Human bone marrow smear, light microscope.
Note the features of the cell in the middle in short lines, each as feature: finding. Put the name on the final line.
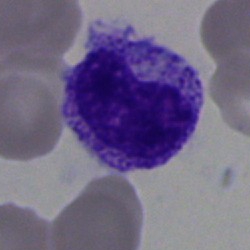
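Outline: roughly round, slightly irregular border
Nucleus: dark, filling most of the cell
Nucleolus: no distinct one seen
Top edge: ragged, with small frayed projections
Name: myelocyte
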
